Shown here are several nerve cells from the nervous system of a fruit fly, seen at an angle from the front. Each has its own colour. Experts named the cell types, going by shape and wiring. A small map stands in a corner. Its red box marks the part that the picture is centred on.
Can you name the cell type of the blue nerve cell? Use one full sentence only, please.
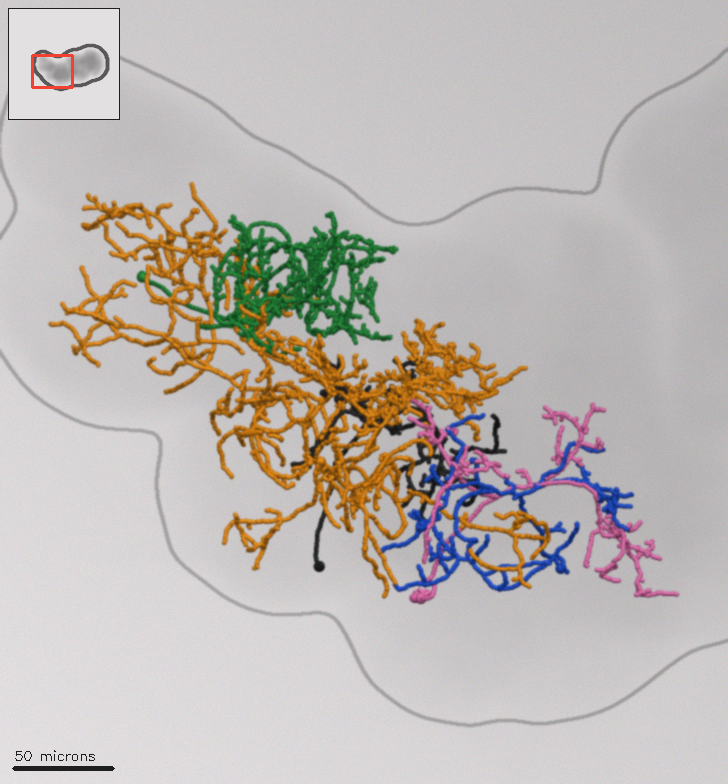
It is to cell type IN12B090 that the nerve cell belongs.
